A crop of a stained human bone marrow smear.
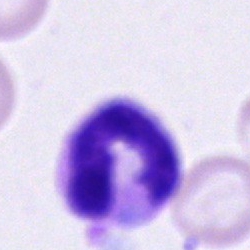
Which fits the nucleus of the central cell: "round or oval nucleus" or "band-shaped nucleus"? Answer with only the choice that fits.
Band-shaped nucleus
